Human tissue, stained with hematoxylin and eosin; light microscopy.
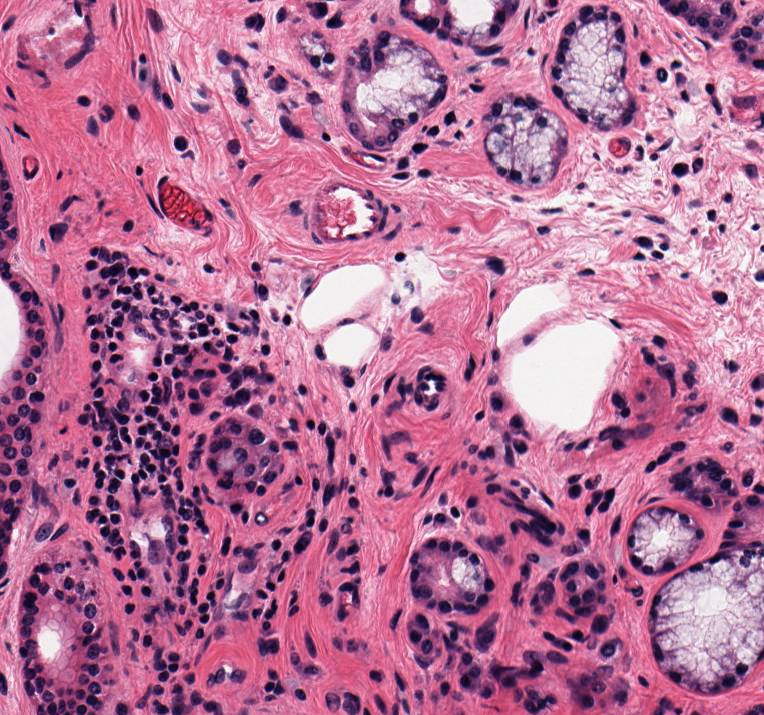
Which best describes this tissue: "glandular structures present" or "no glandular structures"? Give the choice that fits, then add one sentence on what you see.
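Glandular structures present. Rounded mucous acini with pale grey-blue foamy cytoplasm lie in the upper right and lower right of the field.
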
